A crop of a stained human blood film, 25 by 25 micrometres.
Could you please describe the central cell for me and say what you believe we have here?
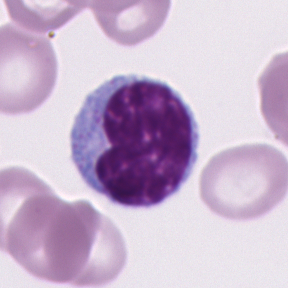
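Notice the notch on the left side of the nucleus, which gives it a kidney shape. The nucleus measures about 11 by 8 micrometres and fills about 70% of the cell's area. Its chromatin is dense and dark purple, broken only by small paler spots. In the pale greyish-blue cytoplasm, look for a few fine, faint pinkish-purple dots. This is a typical lymphocyte.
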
